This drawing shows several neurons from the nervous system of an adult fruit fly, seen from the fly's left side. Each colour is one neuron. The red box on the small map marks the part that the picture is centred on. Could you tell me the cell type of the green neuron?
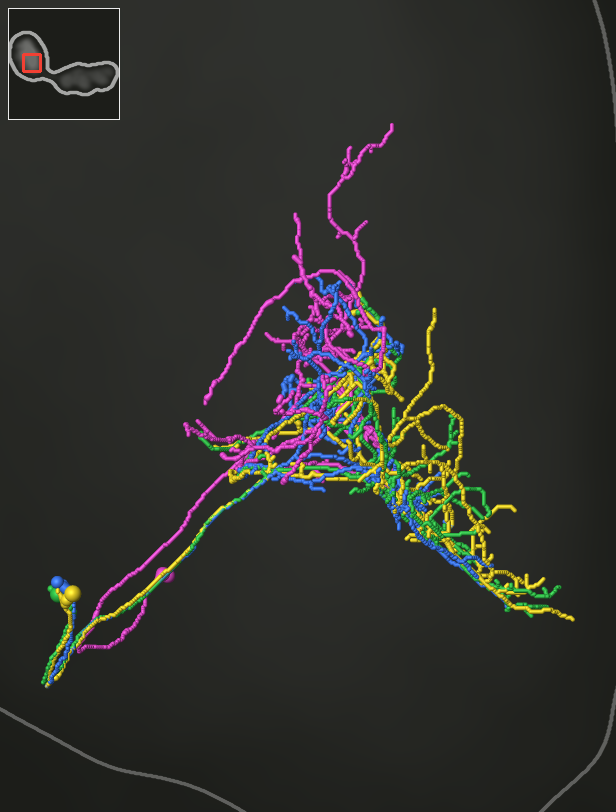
GNG430_a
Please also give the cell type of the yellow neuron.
GNG430_b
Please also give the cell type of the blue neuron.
GNG267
